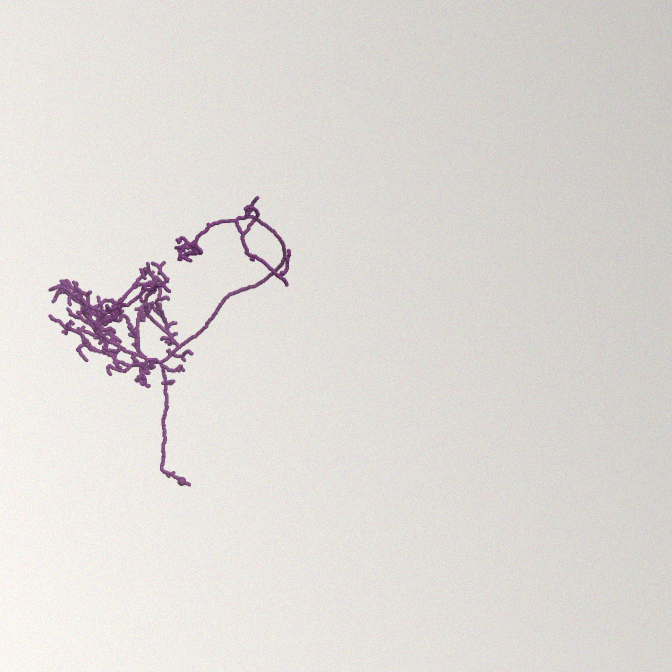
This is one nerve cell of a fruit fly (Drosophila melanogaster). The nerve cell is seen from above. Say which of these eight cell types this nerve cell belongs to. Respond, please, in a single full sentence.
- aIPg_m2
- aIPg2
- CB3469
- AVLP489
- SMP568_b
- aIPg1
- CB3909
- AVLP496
For this nerve cell, the cell type is AVLP496.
